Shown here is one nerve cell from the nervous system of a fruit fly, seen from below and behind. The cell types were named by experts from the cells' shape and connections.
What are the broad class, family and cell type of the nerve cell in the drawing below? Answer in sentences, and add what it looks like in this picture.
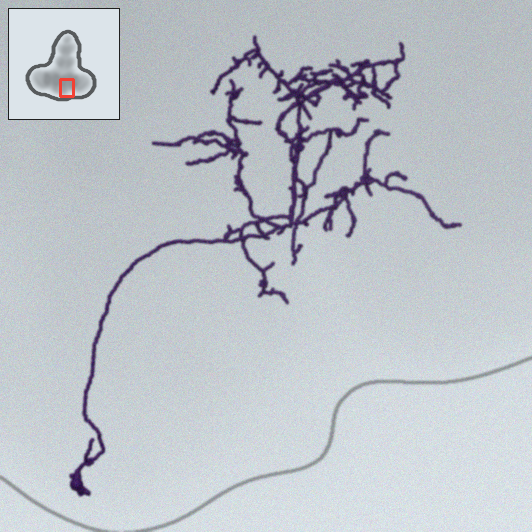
This is a central-brain intrinsic neuron. The family is hemilineage MX3. The cell type is CB3742. The cell body is at the lower left of the picture. The picture shows dozens of branch ends.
